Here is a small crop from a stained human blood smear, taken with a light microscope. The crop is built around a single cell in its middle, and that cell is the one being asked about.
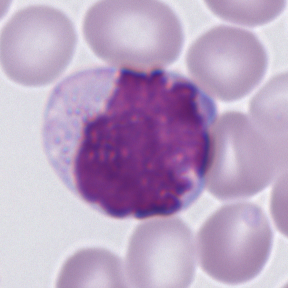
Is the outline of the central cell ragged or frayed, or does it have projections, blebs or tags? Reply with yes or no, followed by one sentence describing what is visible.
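No. The cell outline is smooth and roughly round.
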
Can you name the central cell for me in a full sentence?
By type, the central cell of the crop is a large granular lymphocyte.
